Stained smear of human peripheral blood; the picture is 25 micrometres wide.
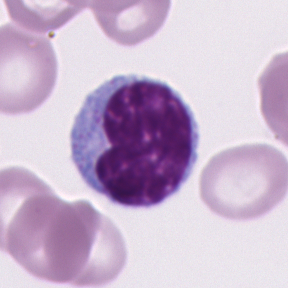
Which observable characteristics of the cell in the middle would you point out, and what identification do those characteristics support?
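Round and smooth, the outline of this cell encloses a nucleus notched on its left side, which gives the nucleus a kidney shape. The nucleus lies toward the right, leaving most of the cytoplasm on the left. A few fine, faint pinkish-purple dots occur in the cytoplasm. This cell is a typical lymphocyte.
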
